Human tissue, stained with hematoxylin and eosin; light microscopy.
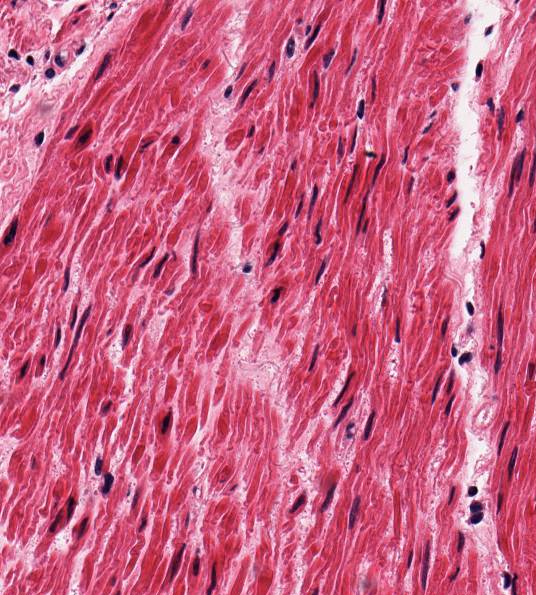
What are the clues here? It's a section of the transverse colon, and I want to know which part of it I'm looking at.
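First, the part: smooth muscle. Orientation: the elongated cells run steeply from lower left toward upper right. Nuclei: dark purple, slender and cigar-shaped, along the cells' long axis.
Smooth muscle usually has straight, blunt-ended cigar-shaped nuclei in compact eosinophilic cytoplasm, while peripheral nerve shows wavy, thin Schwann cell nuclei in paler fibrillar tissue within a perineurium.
Cytoplasm: deep red-pink.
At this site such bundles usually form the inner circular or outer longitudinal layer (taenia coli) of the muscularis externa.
Other: a narrow white cleft runs roughly vertically near the right edge.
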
